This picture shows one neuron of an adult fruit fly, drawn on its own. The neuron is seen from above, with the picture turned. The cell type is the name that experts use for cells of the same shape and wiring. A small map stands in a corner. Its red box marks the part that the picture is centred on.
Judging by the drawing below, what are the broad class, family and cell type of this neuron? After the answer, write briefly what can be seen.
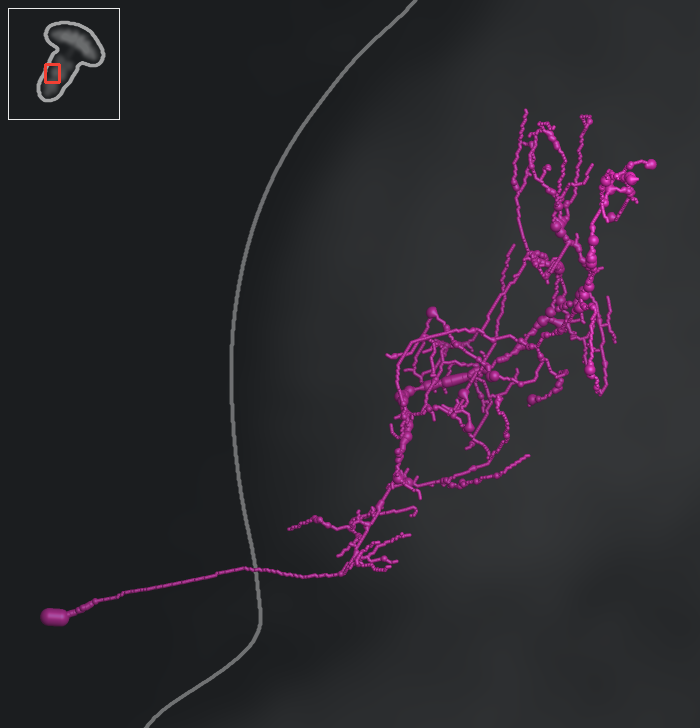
This is a nerve-cord intrinsic neuron. Its family is hemilineage 20A.22A. The cell type is IN20A.22A063. The cell body can be seen at the lower left of the picture. The picture shows dozens of branch ends.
